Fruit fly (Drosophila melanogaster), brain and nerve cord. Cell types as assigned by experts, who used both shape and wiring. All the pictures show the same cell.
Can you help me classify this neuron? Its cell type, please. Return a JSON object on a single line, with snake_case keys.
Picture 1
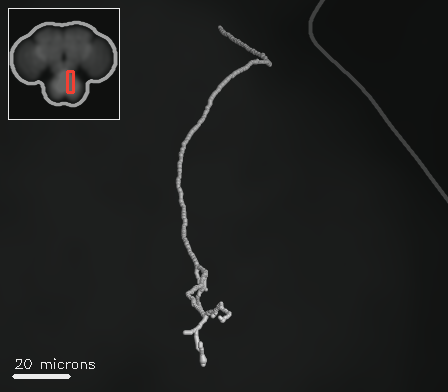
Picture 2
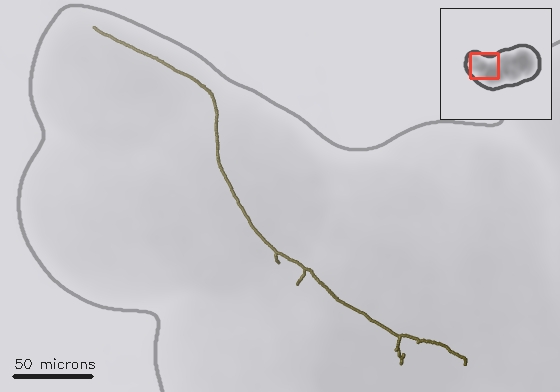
{"cell_type": "SNpp02"}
